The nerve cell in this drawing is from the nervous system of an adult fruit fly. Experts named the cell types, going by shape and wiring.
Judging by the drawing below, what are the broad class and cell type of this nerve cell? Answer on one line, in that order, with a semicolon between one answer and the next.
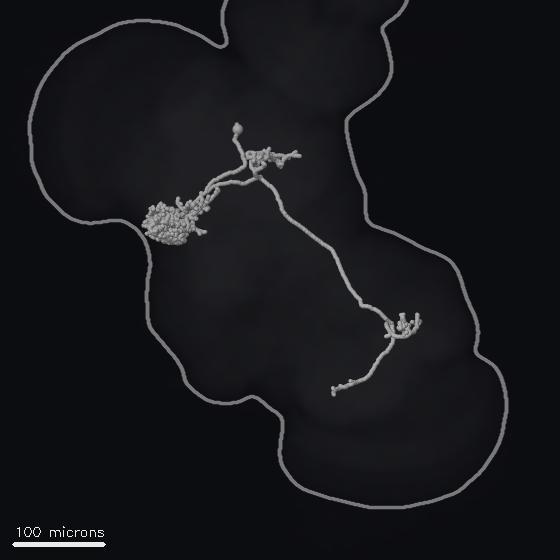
central-brain intrinsic neuron; AVLP025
